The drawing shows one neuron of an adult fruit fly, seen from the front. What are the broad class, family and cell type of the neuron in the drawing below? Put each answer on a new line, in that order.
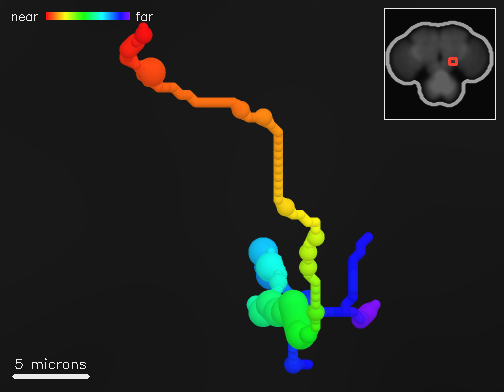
sensory neuron entering the brain
class mechanosensory
JO-B3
